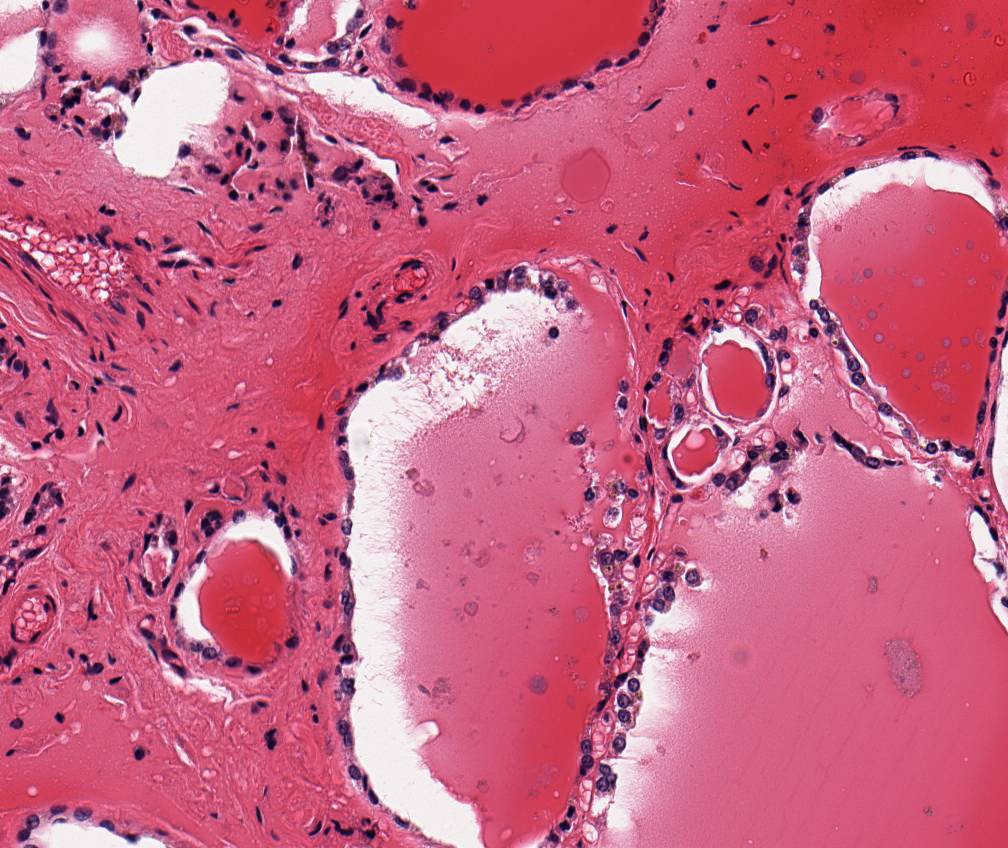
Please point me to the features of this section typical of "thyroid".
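Follicles of widely varying size fill the centre and right of this thyroid section, the largest at the lower right and small ones in the centre.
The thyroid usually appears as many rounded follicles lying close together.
The follicles filling this field agree with that pattern. Each lumen holds homogeneous pink-red colloid. The lining is a single layer of flattened to low cuboidal cells with small dark round nuclei.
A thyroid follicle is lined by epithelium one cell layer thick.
Small vessels packed with red blood cells lie in the stroma at the left edge.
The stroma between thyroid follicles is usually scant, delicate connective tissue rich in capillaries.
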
